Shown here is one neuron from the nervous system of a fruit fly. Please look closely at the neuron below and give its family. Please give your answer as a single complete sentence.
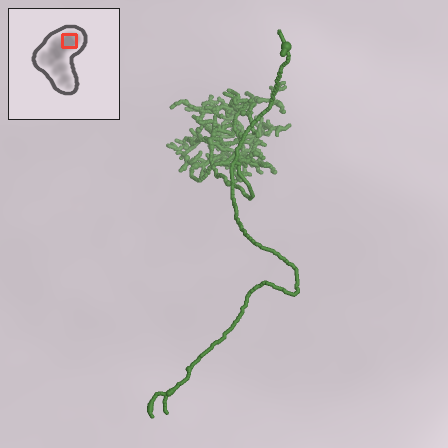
The neuron is recorded as family LC.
